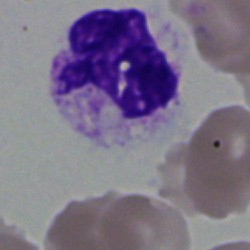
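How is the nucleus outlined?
Irregular and lumpy, with indentations.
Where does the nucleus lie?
In the upper part of the cell, with most cytoplasm below it.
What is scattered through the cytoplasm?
Fine purple granules.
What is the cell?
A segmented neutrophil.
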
